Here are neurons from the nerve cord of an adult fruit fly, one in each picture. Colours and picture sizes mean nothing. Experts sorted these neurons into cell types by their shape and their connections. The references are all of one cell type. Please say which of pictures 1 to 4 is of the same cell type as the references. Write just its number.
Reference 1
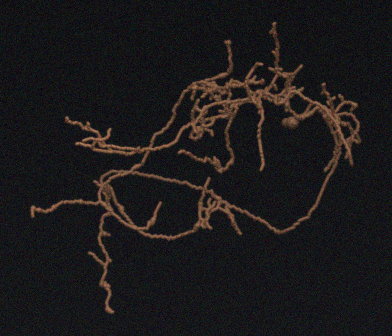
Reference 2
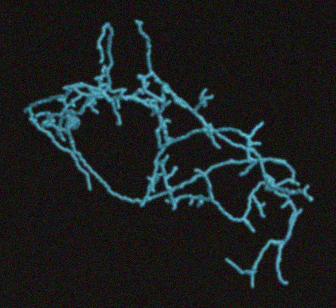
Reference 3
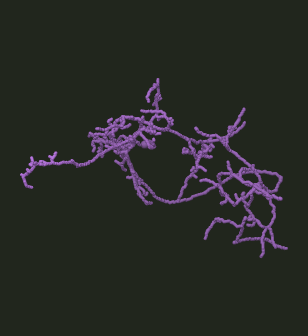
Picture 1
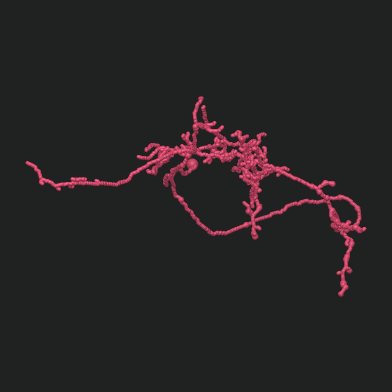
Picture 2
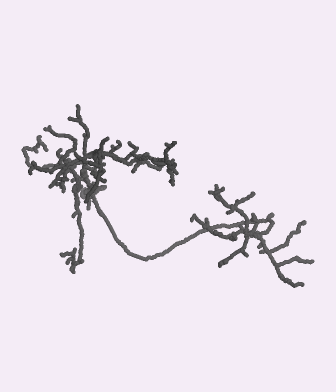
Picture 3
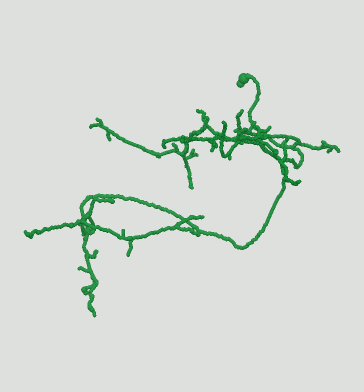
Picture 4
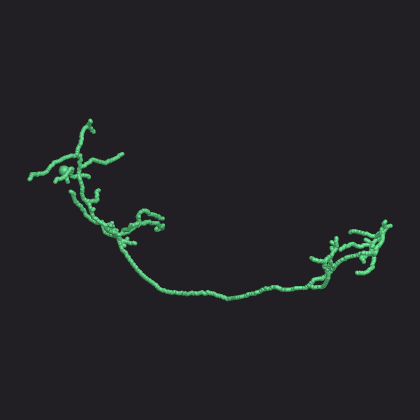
1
